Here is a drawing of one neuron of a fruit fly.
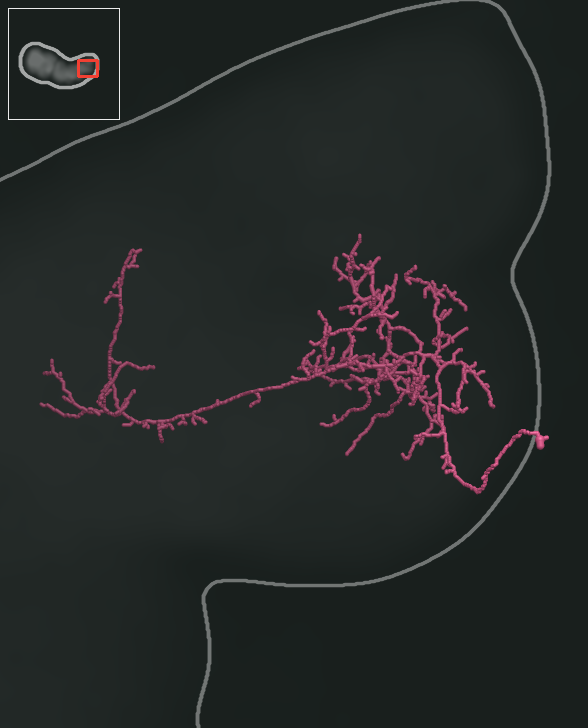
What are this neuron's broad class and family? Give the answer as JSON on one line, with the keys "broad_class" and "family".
{"broad_class": "nerve-cord intrinsic neuron", "family": "hemilineage 13A"}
